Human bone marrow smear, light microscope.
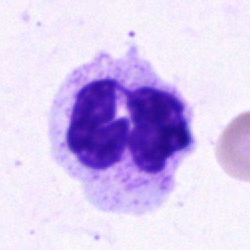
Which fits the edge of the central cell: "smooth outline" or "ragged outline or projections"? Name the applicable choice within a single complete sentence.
There is a ragged or frayed edge, or there are projections, blebs or tags, on this cell.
